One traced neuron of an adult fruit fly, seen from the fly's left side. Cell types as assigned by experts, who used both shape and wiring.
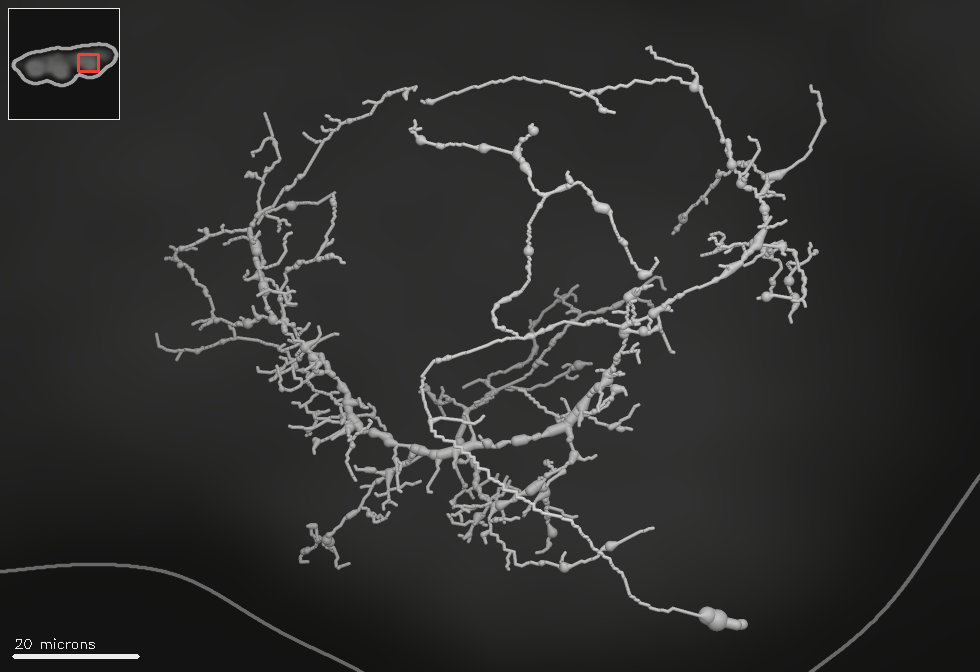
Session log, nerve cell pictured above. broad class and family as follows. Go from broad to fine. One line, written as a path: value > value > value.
nerve-cord intrinsic neuron > hemilineage 16B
